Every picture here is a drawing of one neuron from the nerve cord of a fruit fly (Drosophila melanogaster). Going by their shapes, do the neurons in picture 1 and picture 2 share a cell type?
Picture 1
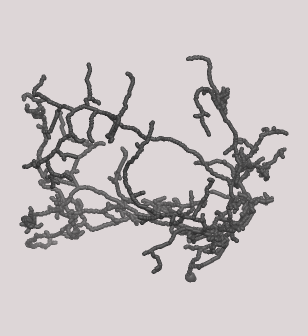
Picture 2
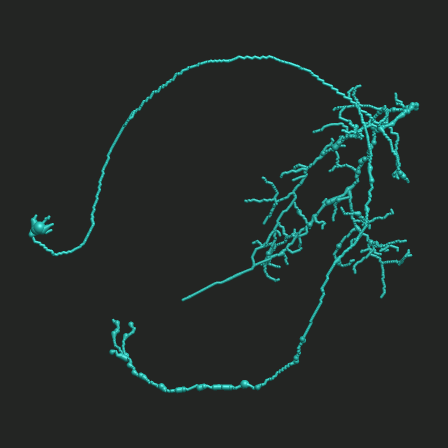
no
